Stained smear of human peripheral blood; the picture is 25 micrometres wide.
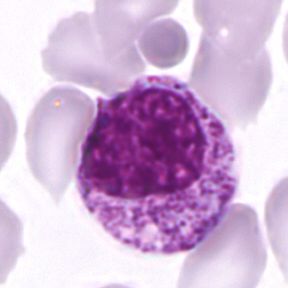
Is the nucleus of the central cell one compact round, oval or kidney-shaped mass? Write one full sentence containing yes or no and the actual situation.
Yes, within this cell the nucleus is one round, oval or kidney-shaped compact mass.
